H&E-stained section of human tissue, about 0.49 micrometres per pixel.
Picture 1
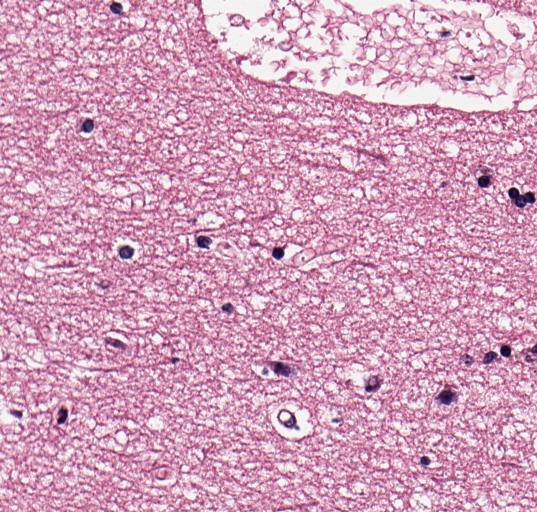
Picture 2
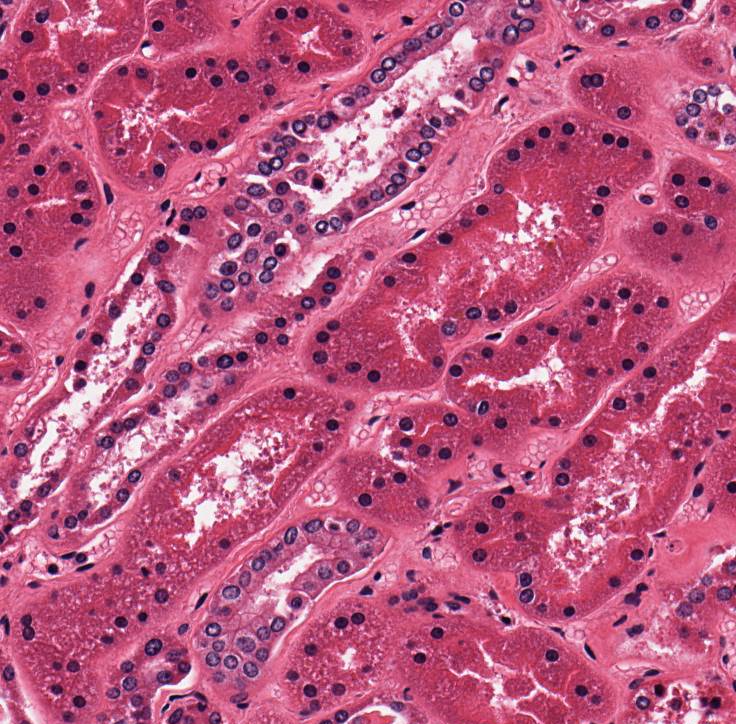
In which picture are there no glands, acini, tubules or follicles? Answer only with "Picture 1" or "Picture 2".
Picture 1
